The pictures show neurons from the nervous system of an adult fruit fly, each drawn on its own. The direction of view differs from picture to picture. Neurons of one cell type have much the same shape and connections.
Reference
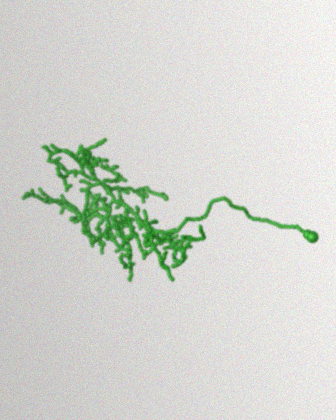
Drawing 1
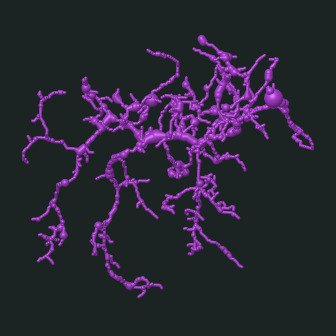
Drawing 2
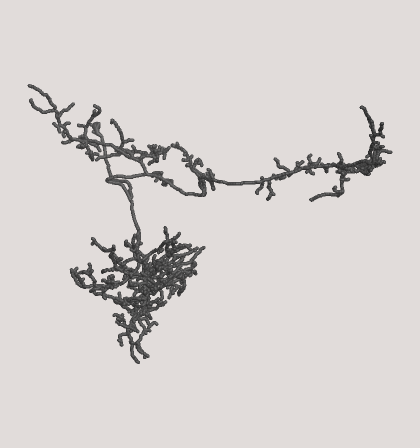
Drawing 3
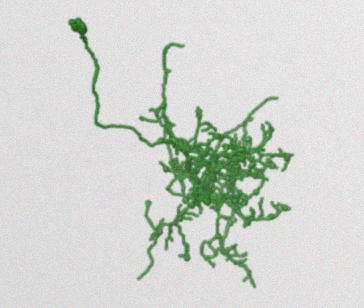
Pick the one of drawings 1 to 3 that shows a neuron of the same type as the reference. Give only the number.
3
